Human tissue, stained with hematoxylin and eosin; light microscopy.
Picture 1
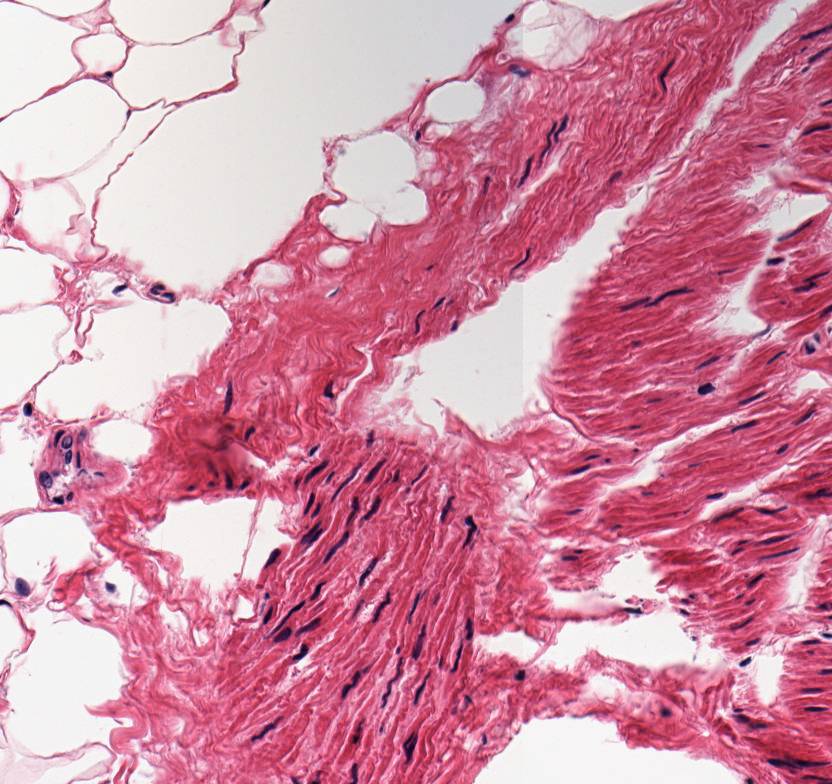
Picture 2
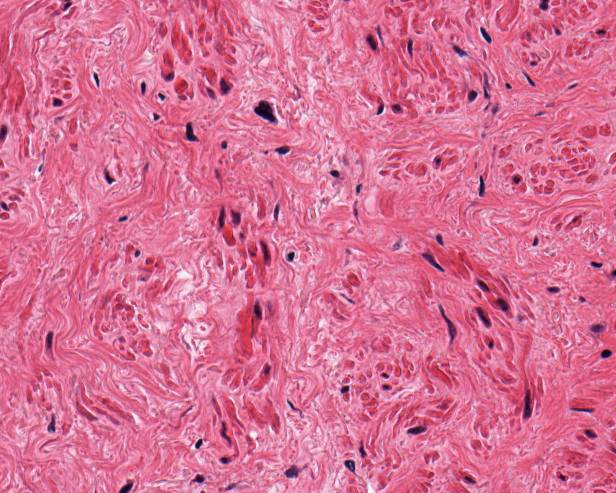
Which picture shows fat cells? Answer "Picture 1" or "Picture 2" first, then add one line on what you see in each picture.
Picture 1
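What picture 1 shows: Adipocytes appear as large empty polygonal spaces with thin pink walls in the upper-left corner of the field.
What picture 2 shows: No fat cells are seen in the field.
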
